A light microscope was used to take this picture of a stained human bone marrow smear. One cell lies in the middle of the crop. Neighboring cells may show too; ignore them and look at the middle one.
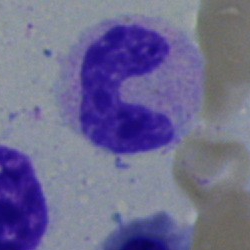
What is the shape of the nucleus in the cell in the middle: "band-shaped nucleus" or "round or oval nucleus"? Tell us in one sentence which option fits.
Its nucleus is stretched into a curved band instead of a compact mass, without separate lobes.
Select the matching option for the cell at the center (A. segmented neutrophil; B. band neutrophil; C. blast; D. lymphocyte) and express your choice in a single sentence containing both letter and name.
Option B is right in identifying the central cell as a band neutrophil.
